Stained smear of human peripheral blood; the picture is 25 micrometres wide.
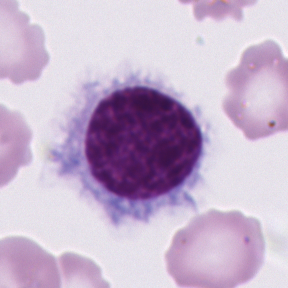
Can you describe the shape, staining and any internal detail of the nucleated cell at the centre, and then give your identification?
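Looking around the margin, I see many fine, hair-like projections on every side. The nucleus shows no nucleoli, and it has no notch, fold or lobe. Nor can I make out any granules in the cytoplasm. This is a hairy cell.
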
